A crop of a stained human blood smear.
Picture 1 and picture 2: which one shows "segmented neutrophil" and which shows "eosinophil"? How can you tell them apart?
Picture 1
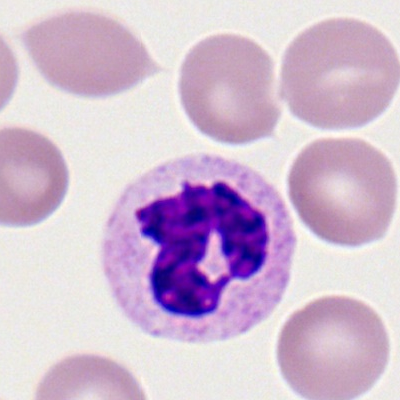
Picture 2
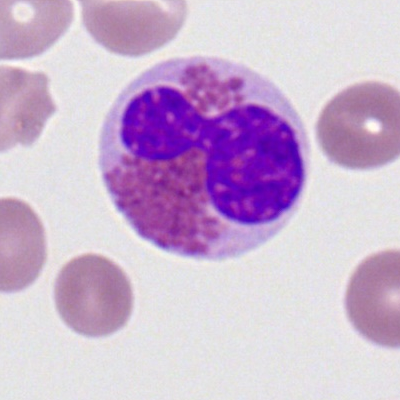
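First, the names: picture 1 is the segmented neutrophil and picture 2 the eosinophil. Outline next: both cells are round and smooth, and no projections stand out from the eosinophil's surface. Chromatin: dark purple and coarsely clumped in both.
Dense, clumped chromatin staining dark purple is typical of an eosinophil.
Nucleus: in picture 1 it is lobed and curves around a small pale central gap. Cytoplasm: plentiful and pale pink in picture 1, with fine lilac granules throughout; in picture 2 it holds many coarse reddish-pink granules, crowded most thickly below and to the left of the nucleus.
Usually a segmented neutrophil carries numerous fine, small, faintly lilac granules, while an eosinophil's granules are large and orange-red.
Vacuoles: none in either cell.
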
